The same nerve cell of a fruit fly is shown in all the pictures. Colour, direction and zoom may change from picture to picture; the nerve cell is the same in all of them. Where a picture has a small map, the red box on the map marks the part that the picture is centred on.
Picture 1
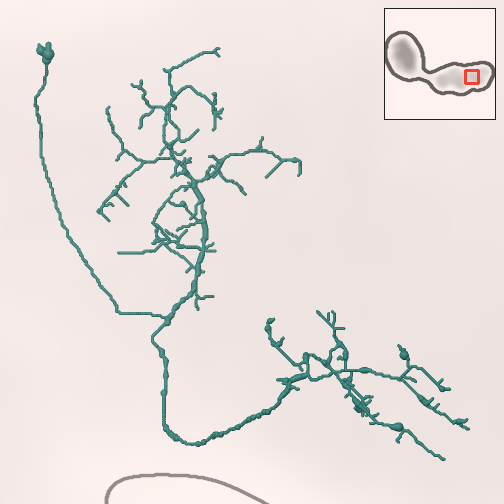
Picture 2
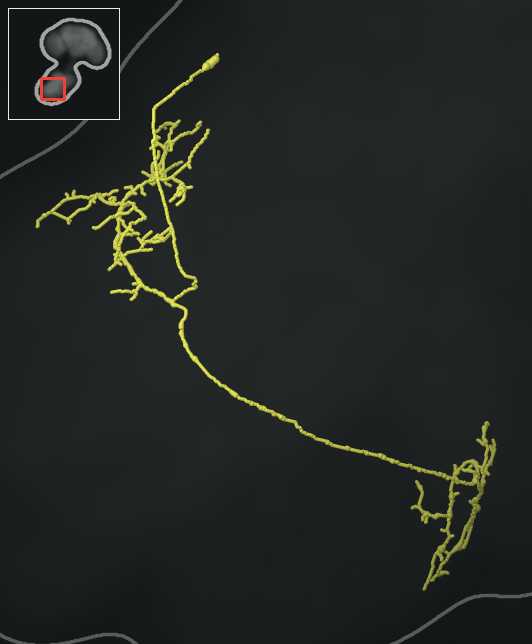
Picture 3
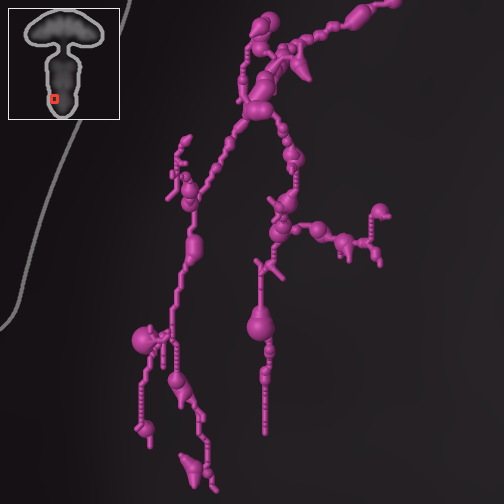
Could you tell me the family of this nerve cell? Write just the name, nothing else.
hemilineage 01A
